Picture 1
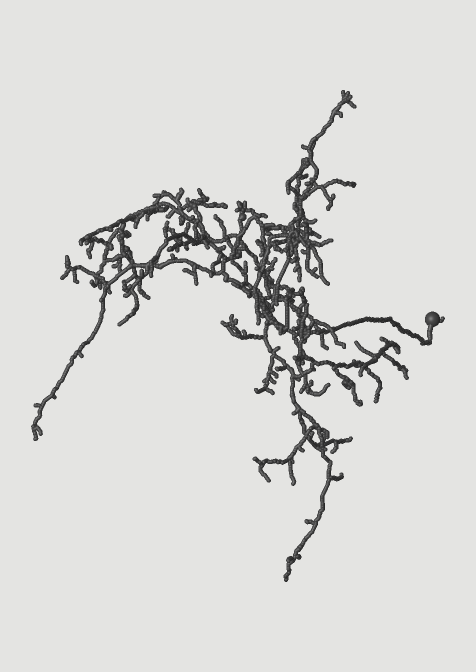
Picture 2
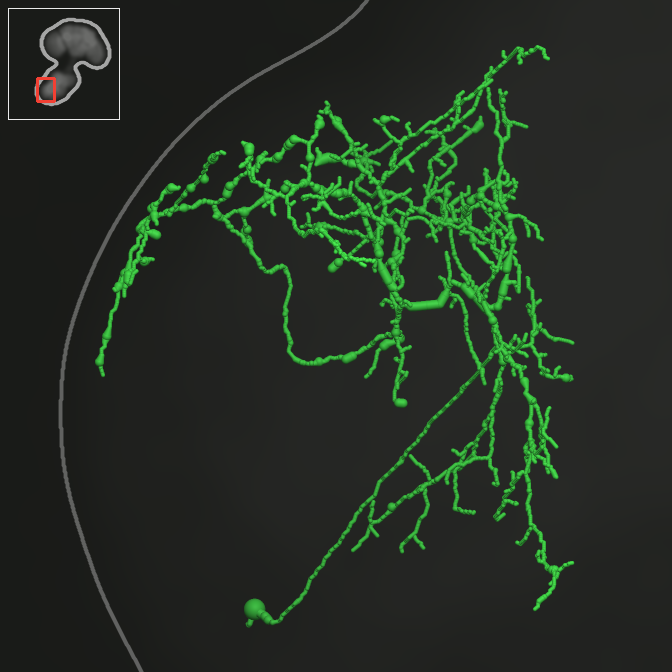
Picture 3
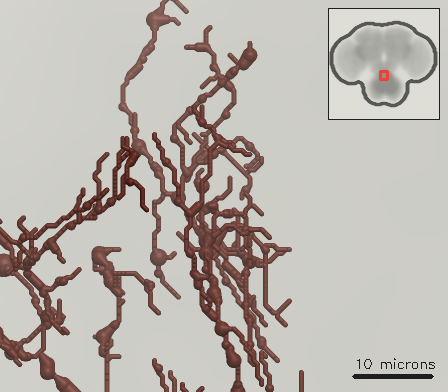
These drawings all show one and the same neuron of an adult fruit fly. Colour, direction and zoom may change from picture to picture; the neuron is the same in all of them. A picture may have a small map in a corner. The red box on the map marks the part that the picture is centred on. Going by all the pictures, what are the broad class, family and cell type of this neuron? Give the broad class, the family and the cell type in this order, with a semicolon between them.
nerve-cord intrinsic neuron; hemilineage 03A; IN03A064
